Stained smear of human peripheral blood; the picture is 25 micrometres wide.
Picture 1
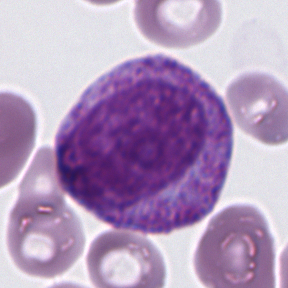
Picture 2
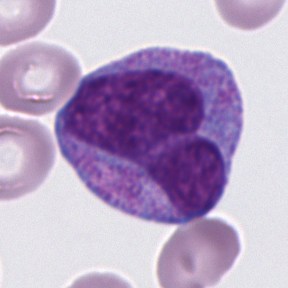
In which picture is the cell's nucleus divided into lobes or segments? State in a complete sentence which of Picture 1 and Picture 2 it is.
It is in Picture 2 that the cell's nucleus is lobed.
